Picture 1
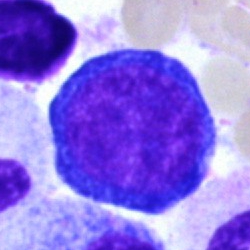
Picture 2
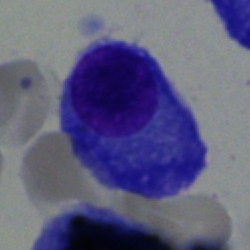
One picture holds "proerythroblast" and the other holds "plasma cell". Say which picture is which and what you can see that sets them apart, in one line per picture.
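Picture 1 – proerythroblast. The cytoplasm forms only a thin rim around the nucleus.
Picture 2 – plasma cell. The cytoplasm is plentiful and lies mostly below and to the right of the nucleus.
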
